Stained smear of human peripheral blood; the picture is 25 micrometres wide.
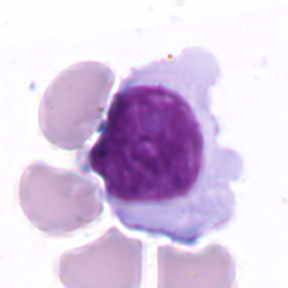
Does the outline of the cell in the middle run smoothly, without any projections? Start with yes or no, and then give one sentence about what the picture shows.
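No. The cell outline is irregular, with blunt bulging projections along the upper and right edges.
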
